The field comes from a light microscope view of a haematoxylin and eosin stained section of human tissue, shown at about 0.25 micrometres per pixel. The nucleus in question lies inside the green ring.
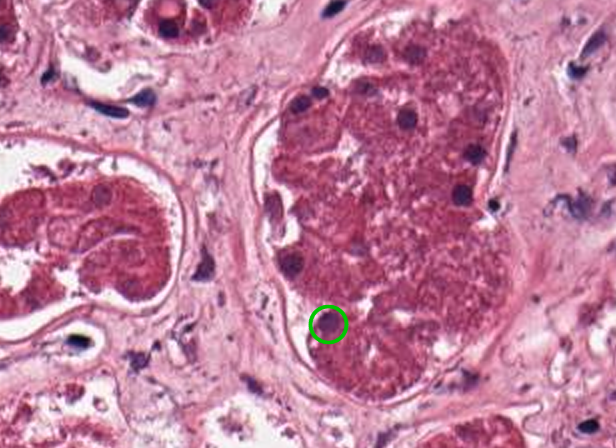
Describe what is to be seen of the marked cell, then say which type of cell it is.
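The nucleus is round and dark purple, stained fairly evenly, and about the same size as the other nuclei in this tubule. The nucleus sits at the outer edge of the cell, close to the thin wavy membrane that bounds the tubule, not toward the centre. Type of cell: proximal tubule cell.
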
